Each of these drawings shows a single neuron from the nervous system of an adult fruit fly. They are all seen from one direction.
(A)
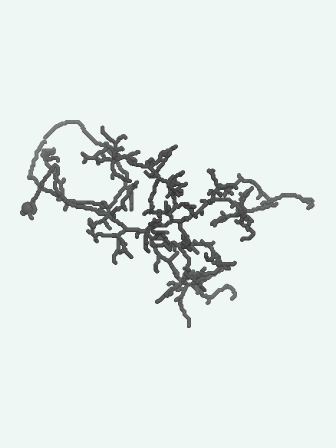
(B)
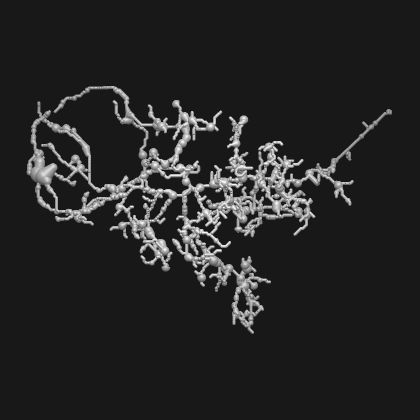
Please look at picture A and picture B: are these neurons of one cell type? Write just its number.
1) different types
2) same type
2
